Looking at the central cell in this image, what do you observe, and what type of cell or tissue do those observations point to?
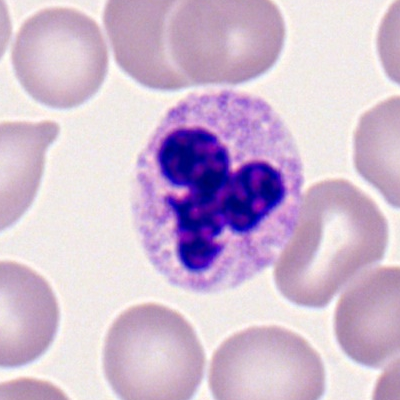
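No nucleoli are visible in the nucleus. The cytoplasm is abundant and pale pinkish-lilac, with fine small lilac granules scattered throughout it and no vacuoles. This is a segmented neutrophil.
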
